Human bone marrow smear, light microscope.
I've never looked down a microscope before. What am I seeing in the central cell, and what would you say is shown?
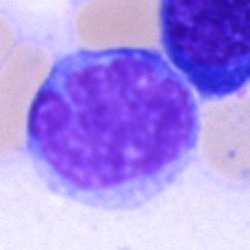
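A rounded, roughly oval outline encloses a large nucleus that fills most of the cell. The purple chromatin is patchy, with small paler spots scattered through it. Pale blue cytoplasm forms a rim that is widest along the lower edge. The cell is a monocyte.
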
